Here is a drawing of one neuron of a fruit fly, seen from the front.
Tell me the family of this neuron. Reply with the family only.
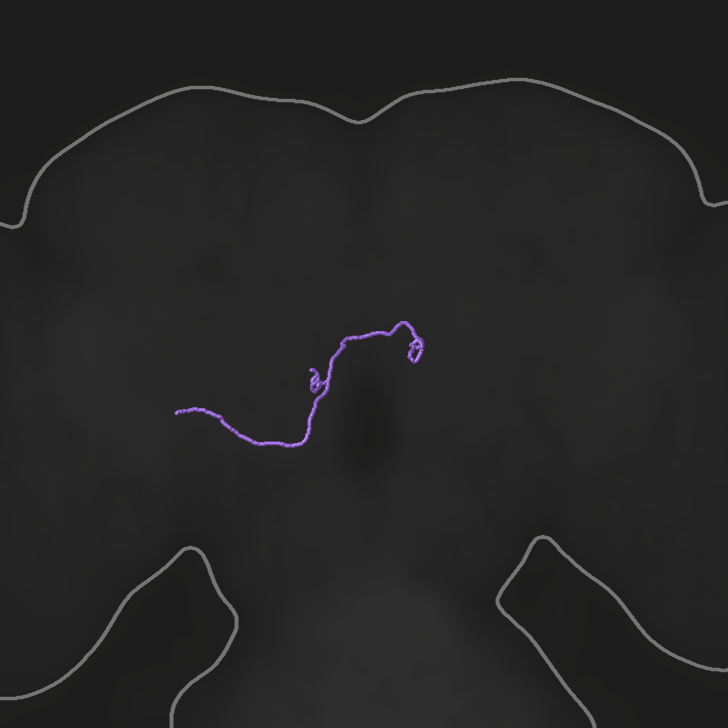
class olfactory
